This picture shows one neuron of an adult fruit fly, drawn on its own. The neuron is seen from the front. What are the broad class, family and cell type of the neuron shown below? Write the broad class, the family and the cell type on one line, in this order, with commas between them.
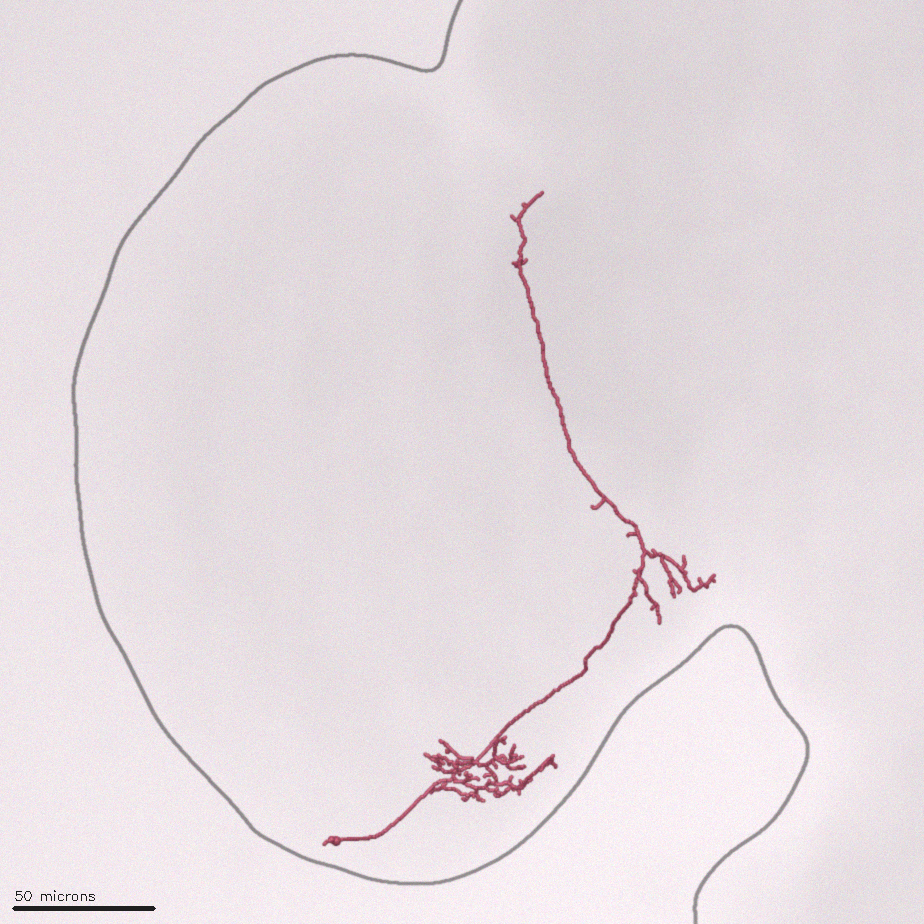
visual projection neuron, MeTu, MeTu4f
